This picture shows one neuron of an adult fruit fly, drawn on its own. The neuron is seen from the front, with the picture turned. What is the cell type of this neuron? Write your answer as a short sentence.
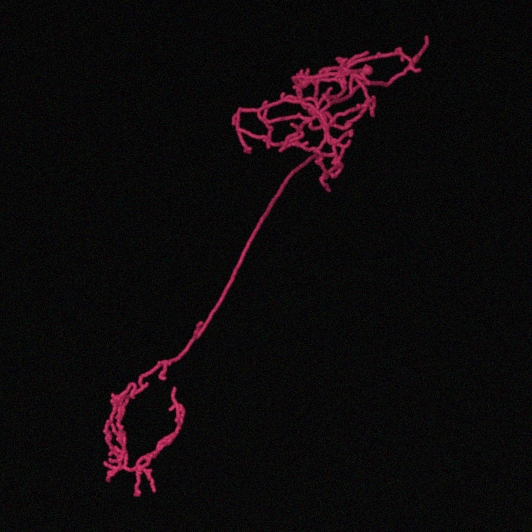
The cell type is AN04B051.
